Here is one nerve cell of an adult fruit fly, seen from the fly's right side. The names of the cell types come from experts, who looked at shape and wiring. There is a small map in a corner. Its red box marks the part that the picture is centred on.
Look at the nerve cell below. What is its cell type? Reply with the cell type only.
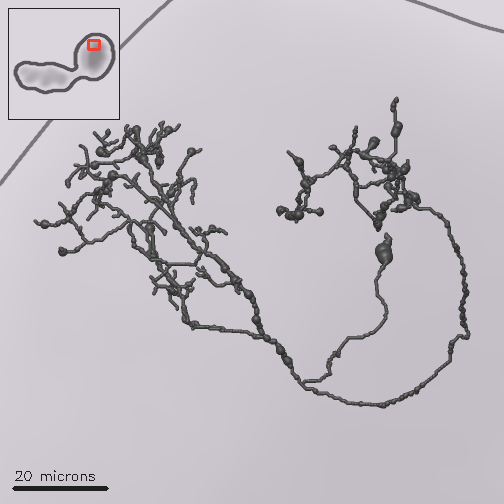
LHAD1a1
